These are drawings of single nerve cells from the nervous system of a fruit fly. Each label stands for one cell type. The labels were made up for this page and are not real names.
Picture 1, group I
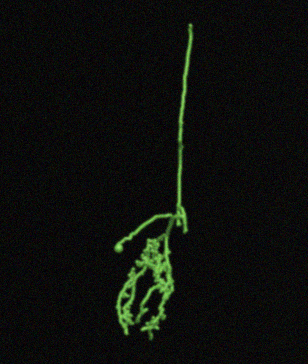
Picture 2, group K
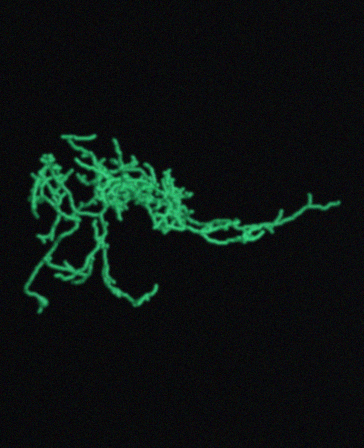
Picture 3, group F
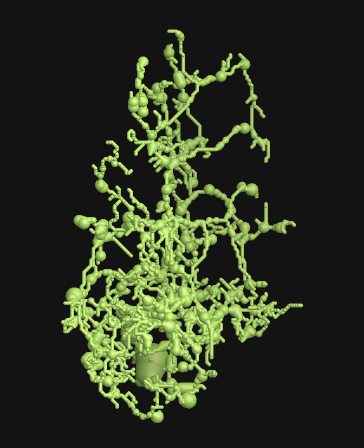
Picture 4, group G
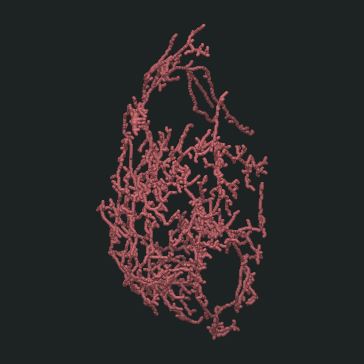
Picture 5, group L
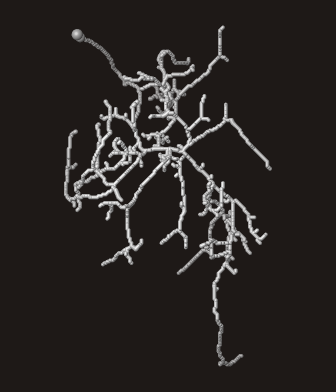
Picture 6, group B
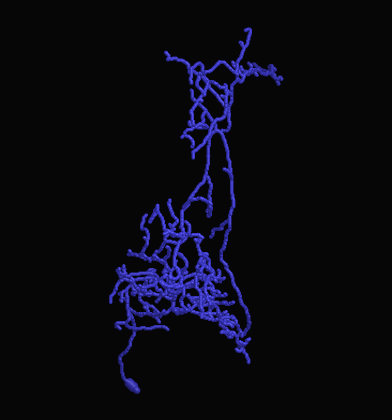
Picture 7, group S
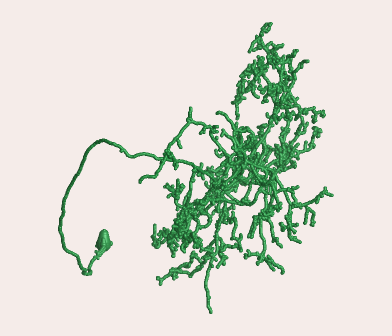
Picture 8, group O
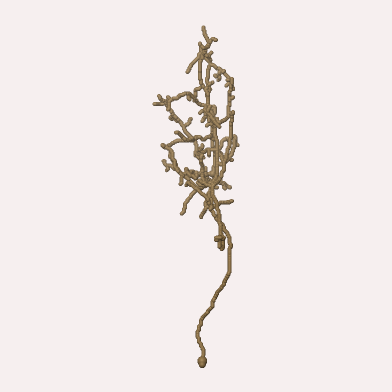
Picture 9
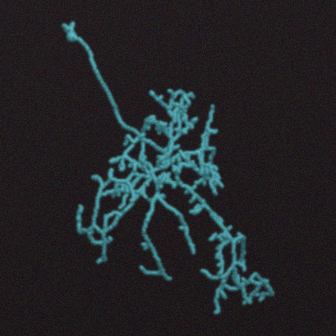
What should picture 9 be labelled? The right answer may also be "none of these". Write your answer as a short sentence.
It belongs to group L.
